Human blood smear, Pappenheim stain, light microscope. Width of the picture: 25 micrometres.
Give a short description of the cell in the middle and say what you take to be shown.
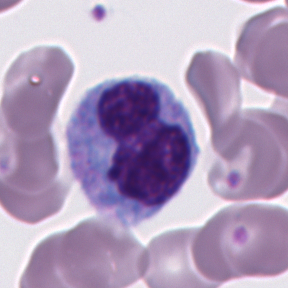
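Cell about 12 micrometres across; nucleus about 11 by 8 micrometres, filling about 50% of the cell's area. Nucleus toward the right, leaving a wider band of cytoplasm on the left. Chromatin dark purple, coarsely clumped. Cytoplasm pale greyish blue, with fine, dust-like lilac granules scattered through it. Name: monocyte.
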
